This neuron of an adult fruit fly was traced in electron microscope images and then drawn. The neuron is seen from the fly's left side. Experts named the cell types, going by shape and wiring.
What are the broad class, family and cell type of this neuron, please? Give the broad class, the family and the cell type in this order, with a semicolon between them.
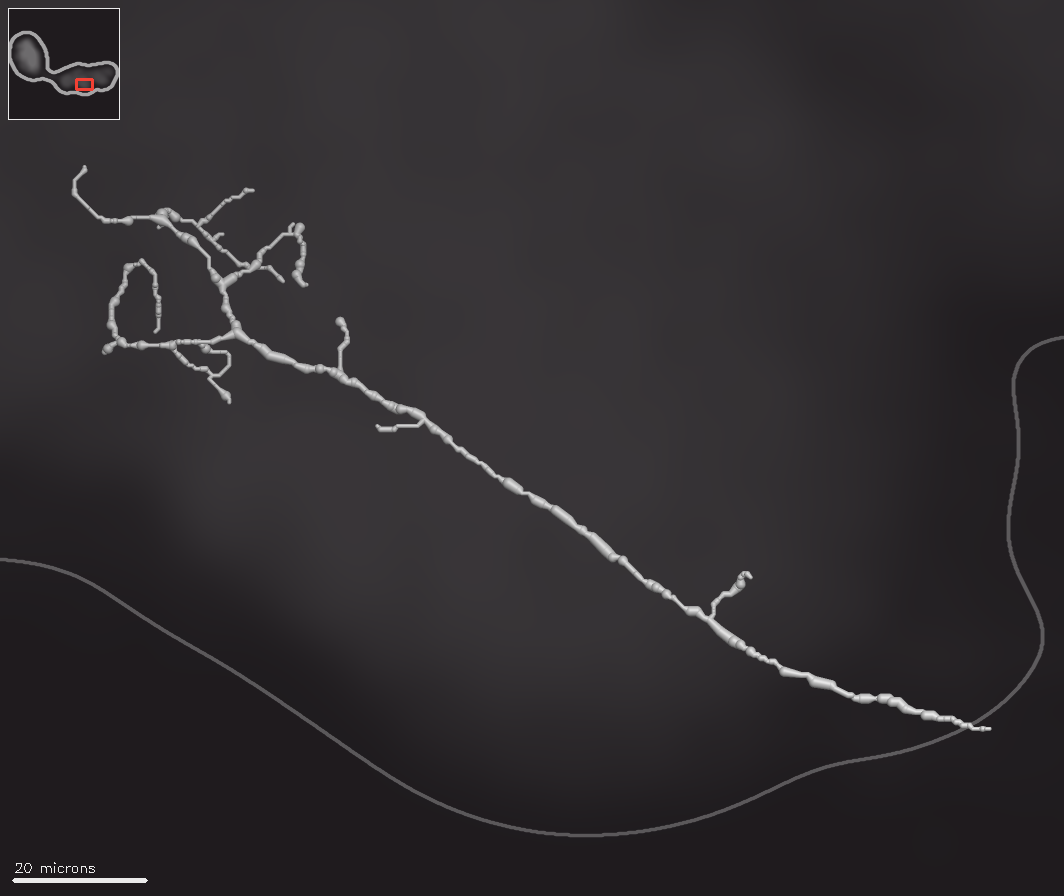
sensory neuron entering the nerve cord; class mechanosensory proprioceptive; SNpp40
